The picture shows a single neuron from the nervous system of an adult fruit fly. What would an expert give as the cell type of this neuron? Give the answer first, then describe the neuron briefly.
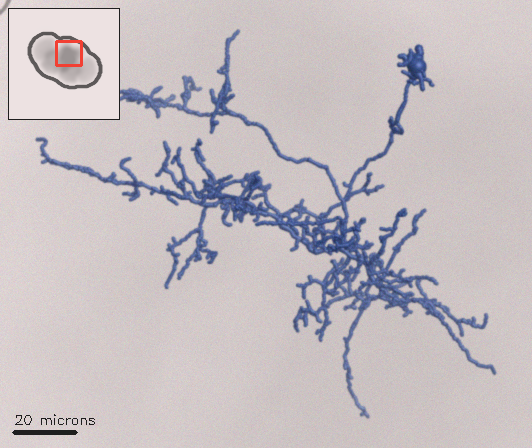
Its cell type is GNG085. Its broad class is central-brain intrinsic neuron. The cell body can be seen at the upper right of the picture. From left to right in the picture it spans about 150 microns.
